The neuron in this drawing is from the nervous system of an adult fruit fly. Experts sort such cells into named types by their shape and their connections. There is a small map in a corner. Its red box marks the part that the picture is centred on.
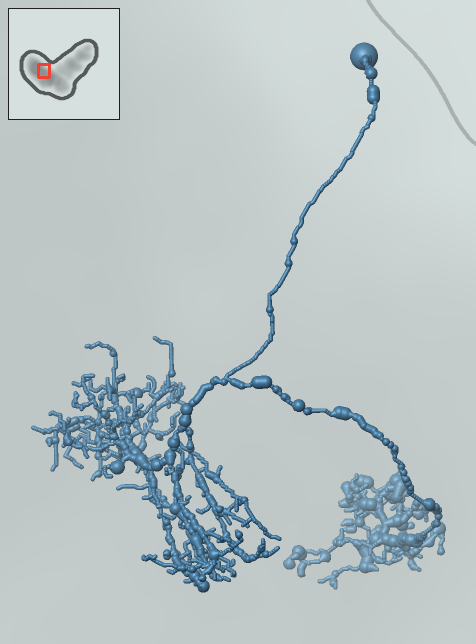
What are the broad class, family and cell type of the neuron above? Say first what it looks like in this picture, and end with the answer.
The cell body is at the upper right of the picture. Dozens of branch ends can be seen. Its broad class is central-brain intrinsic neuron. Its family is called class CX. Its cell type is hDeltaC.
